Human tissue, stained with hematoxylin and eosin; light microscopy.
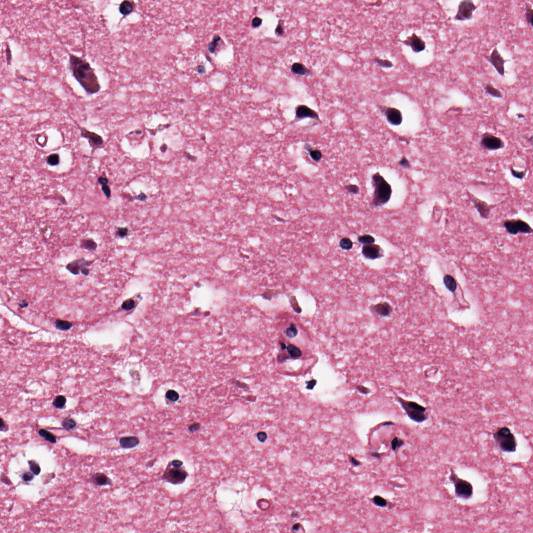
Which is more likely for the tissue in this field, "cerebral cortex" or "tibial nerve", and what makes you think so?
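Cerebral cortex.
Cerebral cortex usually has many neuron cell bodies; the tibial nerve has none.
Single cells lie fairly evenly scattered through a continuous pink matrix, not grouped into nests, sheets or other units. Finely granular, finely vacuolated pink neuropil fills the whole field.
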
